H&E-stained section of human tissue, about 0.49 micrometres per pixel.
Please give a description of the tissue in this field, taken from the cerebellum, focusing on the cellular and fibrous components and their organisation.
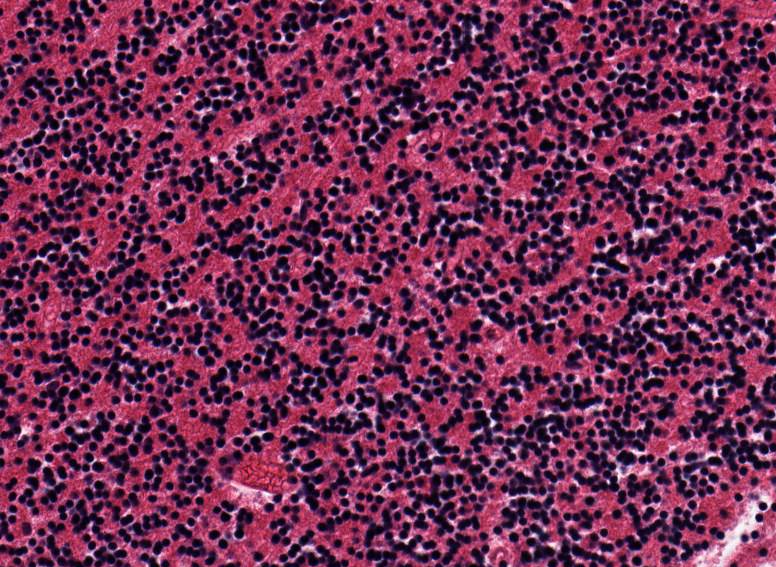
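Nuclei: small, round, darkly stained, with very little visible cytoplasm. Arrangement: they gather in clumps and short cords between pink patches, giving a mottled look. Vessels: a small one containing red blood cells lies in the lower left. Absent: epithelium, glands and fat cells.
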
